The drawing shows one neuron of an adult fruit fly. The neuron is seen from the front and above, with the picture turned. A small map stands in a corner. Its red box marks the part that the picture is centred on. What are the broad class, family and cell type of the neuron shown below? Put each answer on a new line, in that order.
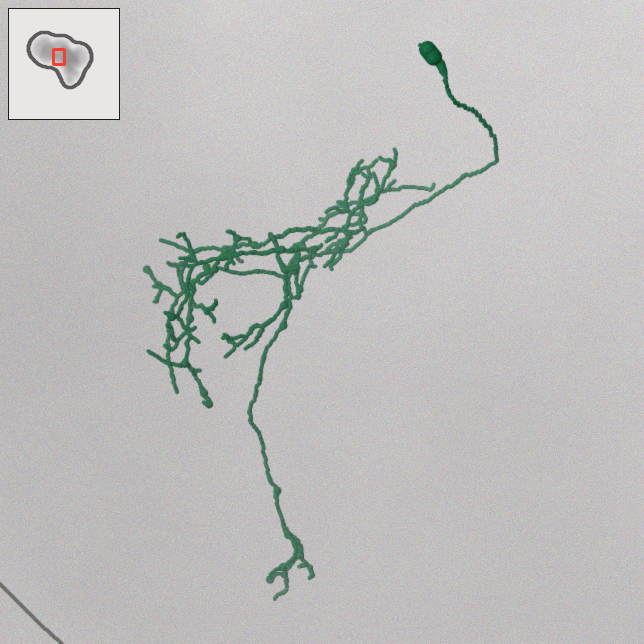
central-brain intrinsic neuron
hemilineage EBa1
CRE055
